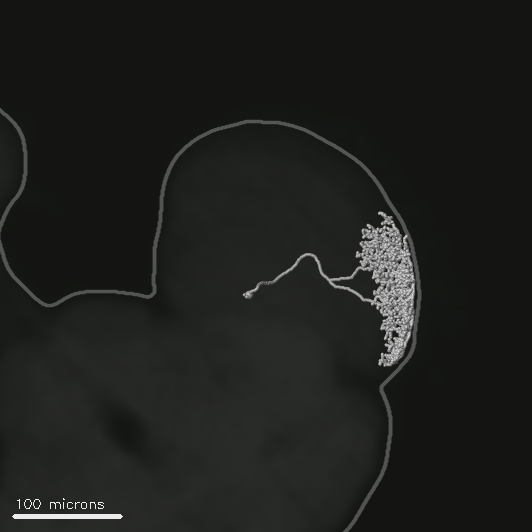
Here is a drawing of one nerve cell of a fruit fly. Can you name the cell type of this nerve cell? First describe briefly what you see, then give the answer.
The cell body can be seen in the middle of the picture. By the scale bar it is about 160 microns wide in this view. Its broad class is optic-lobe intrinsic neuron. It is of cell type Dm6.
